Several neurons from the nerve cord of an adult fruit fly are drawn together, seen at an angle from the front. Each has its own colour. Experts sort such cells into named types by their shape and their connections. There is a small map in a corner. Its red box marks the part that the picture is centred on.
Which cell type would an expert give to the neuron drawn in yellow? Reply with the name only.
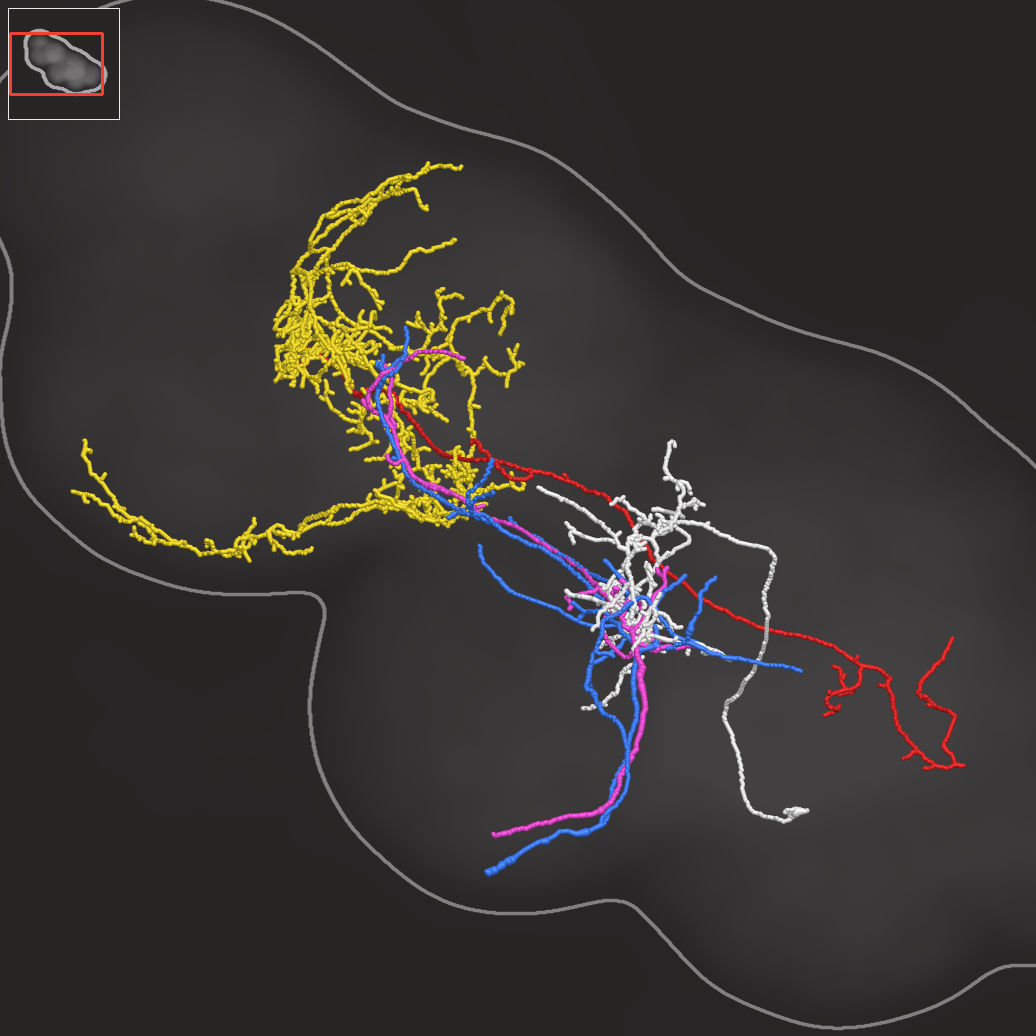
SNpp48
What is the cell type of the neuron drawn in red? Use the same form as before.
SNpp42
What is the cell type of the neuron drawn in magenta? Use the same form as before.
SNpp08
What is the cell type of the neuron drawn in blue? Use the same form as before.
SNpp11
